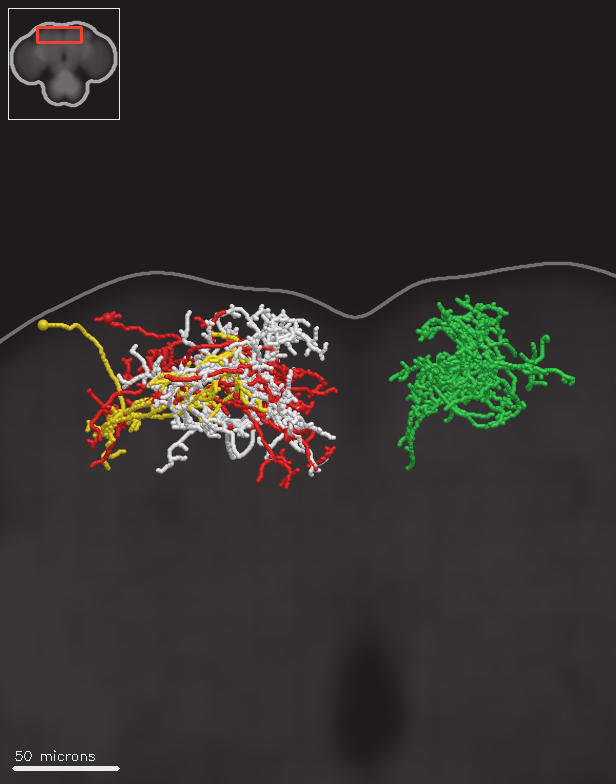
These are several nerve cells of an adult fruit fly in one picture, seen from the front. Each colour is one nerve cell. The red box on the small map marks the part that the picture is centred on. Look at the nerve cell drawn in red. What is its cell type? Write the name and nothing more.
SMP240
